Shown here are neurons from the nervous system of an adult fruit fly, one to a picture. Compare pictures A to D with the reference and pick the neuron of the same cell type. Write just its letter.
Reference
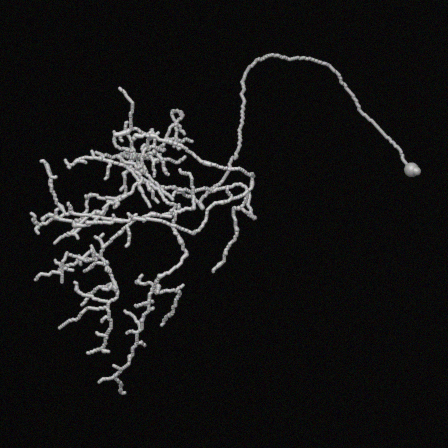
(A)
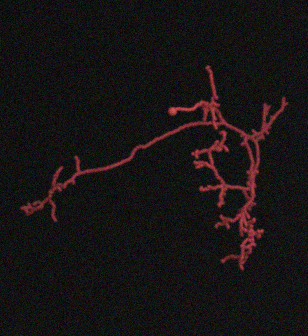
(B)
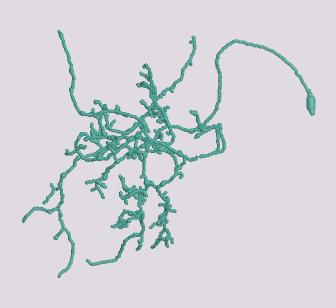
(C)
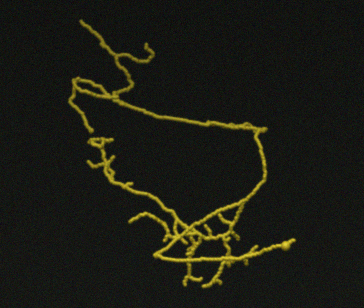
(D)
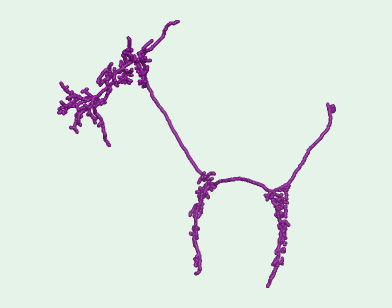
B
